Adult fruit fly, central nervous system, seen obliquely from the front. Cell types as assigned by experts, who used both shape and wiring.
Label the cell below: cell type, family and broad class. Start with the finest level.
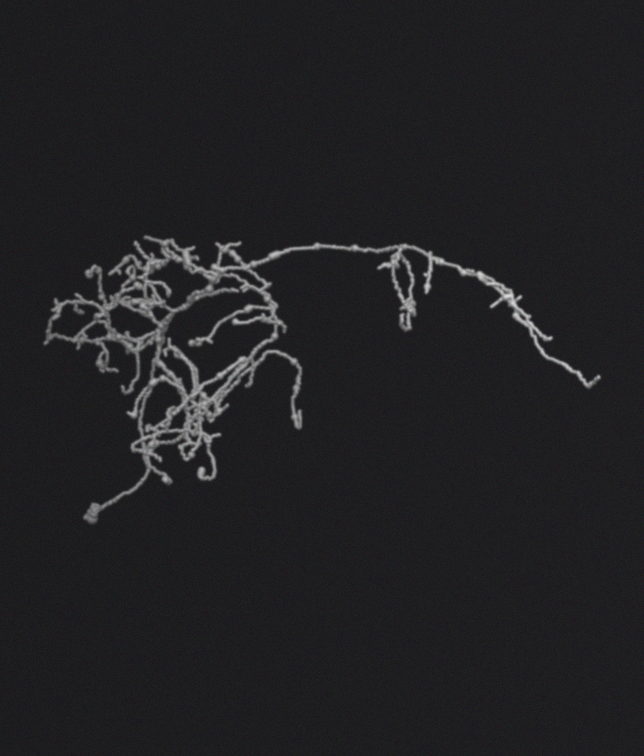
v2LN3A1_b; hemilineage ALv2; central-brain intrinsic neuron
